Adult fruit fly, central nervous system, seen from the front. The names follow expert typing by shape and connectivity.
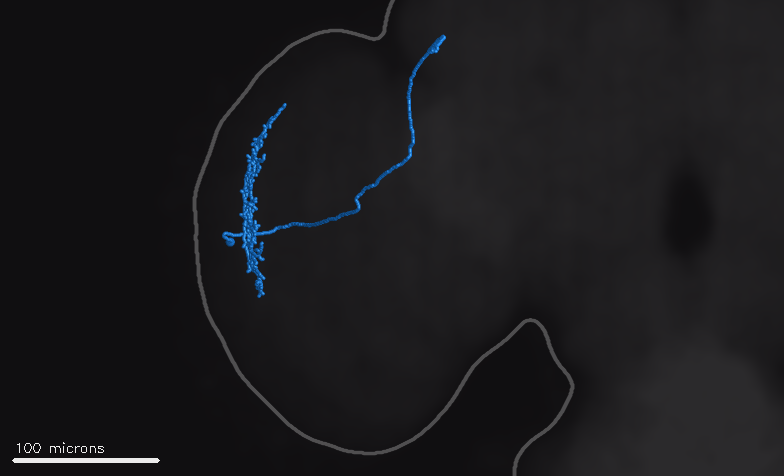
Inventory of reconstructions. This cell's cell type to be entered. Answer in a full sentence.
The cell type is MeTu1.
